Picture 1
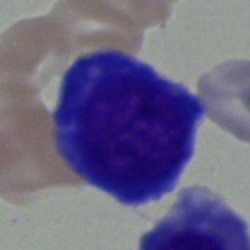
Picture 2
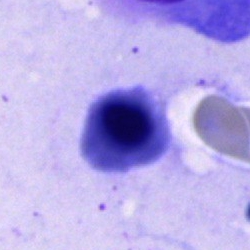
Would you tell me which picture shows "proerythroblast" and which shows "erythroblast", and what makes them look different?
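Picture 1 shows the proerythroblast; picture 2 shows the erythroblast. Both outlines are roughly round with slightly uneven edges, knobbly in the proerythroblast and somewhat angular in the erythroblast. In the proerythroblast the whole cell stains an intense deep blue, and the nuclear texture shows faint purplish mottling without coarse dark clumps. The erythroblast nucleus, by contrast, stains very dark, almost black, and looks uniformly dense, set in deep blue cytoplasm. Its rim of cytoplasm is broader toward the lower left than toward the upper right. Neither cell shows distinct granules.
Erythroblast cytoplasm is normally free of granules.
Just to the right of the erythroblast lies a pale, non-nucleated red cell with a white halo.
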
